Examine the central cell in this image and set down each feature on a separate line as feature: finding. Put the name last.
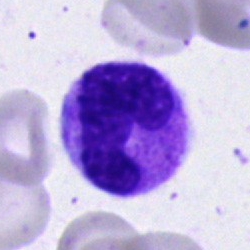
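Nuclear shape: deeply indented, a curved kidney-to-horseshoe
Notch: opens toward the right side of the cell
Cytoplasm: pale lilac, most plentiful on the right, filling the notch
Granules: fine, lilac, evenly scattered
So this cell: band neutrophil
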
